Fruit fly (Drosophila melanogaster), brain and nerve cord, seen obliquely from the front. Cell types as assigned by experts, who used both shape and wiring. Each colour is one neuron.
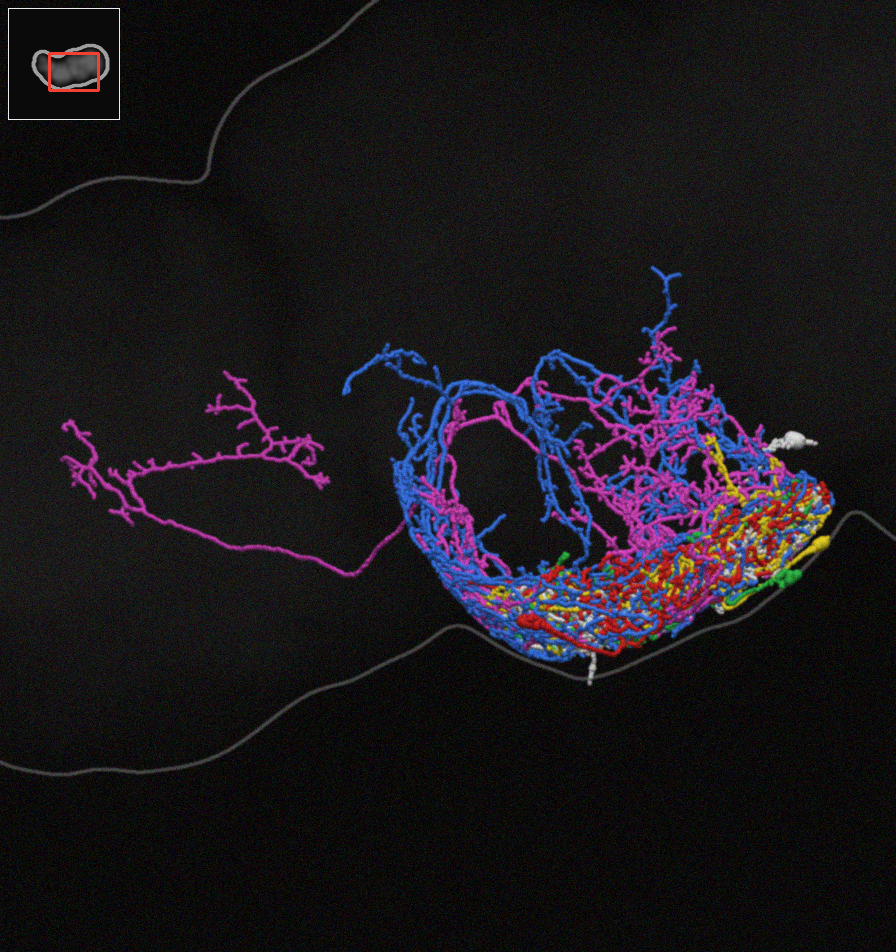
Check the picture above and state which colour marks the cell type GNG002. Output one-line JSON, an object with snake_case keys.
{"colour": "blue"}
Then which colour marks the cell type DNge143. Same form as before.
{"colour": "magenta"}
